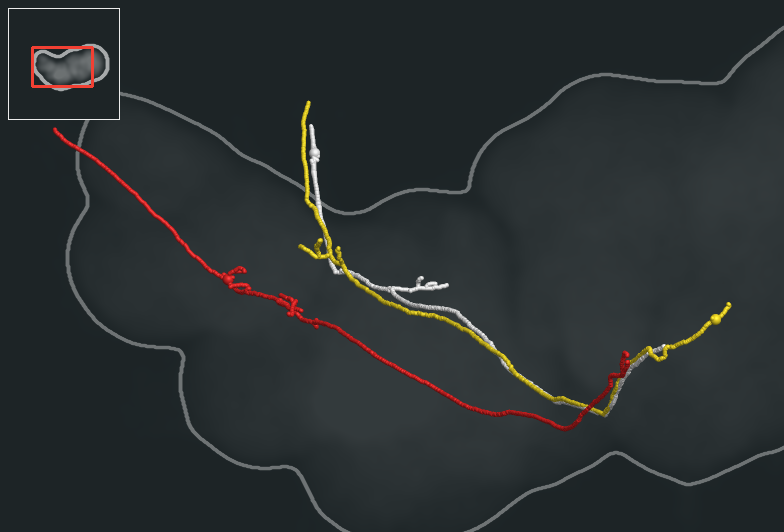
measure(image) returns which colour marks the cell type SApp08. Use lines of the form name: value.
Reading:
colour: yellow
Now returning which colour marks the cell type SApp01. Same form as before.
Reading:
colour: white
